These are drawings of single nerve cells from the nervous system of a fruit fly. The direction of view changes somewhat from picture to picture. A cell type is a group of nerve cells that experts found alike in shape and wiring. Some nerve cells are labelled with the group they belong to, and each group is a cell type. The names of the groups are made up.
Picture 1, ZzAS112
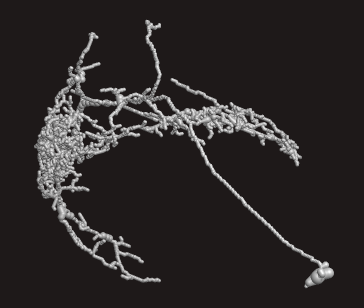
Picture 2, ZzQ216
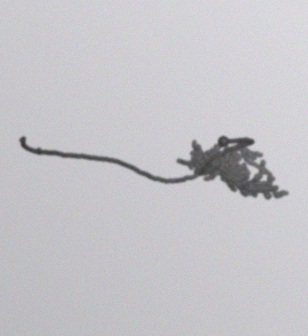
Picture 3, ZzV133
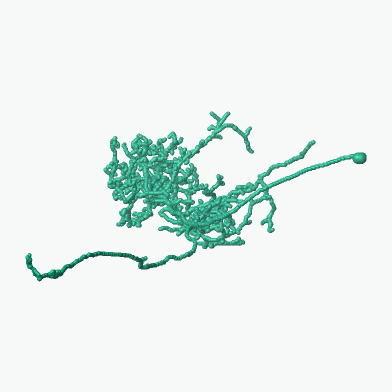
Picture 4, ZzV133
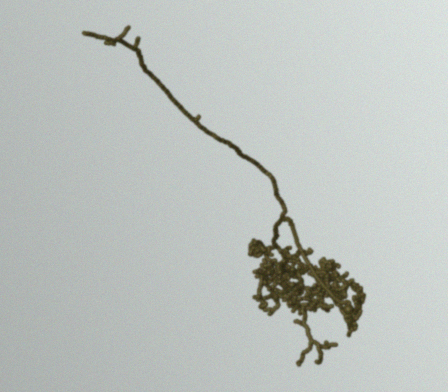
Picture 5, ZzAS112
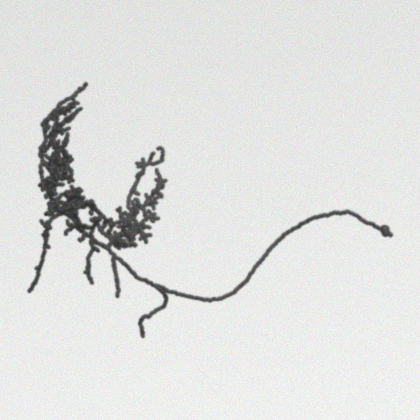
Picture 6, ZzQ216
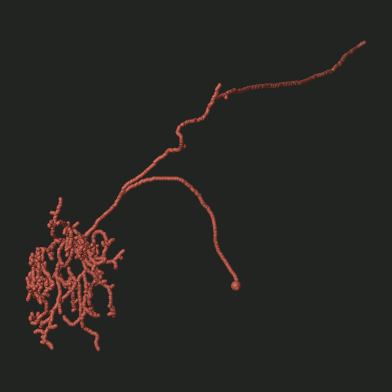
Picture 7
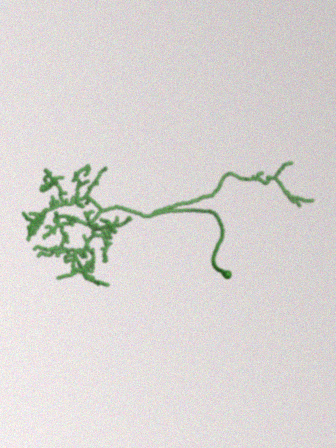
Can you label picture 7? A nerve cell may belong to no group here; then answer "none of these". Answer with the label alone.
ZzV133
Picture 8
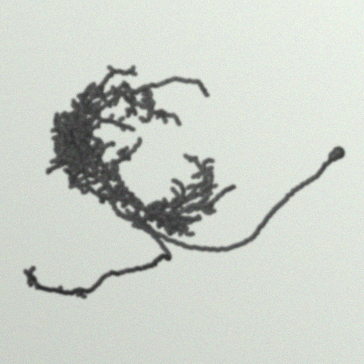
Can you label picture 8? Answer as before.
ZzQ216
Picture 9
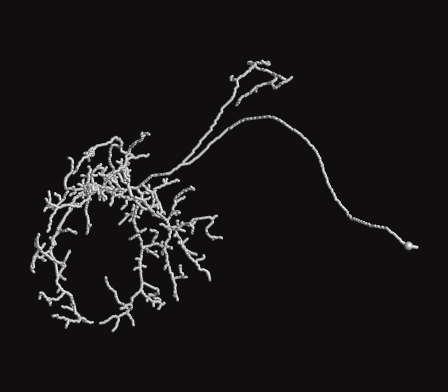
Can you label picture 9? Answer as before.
none of these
